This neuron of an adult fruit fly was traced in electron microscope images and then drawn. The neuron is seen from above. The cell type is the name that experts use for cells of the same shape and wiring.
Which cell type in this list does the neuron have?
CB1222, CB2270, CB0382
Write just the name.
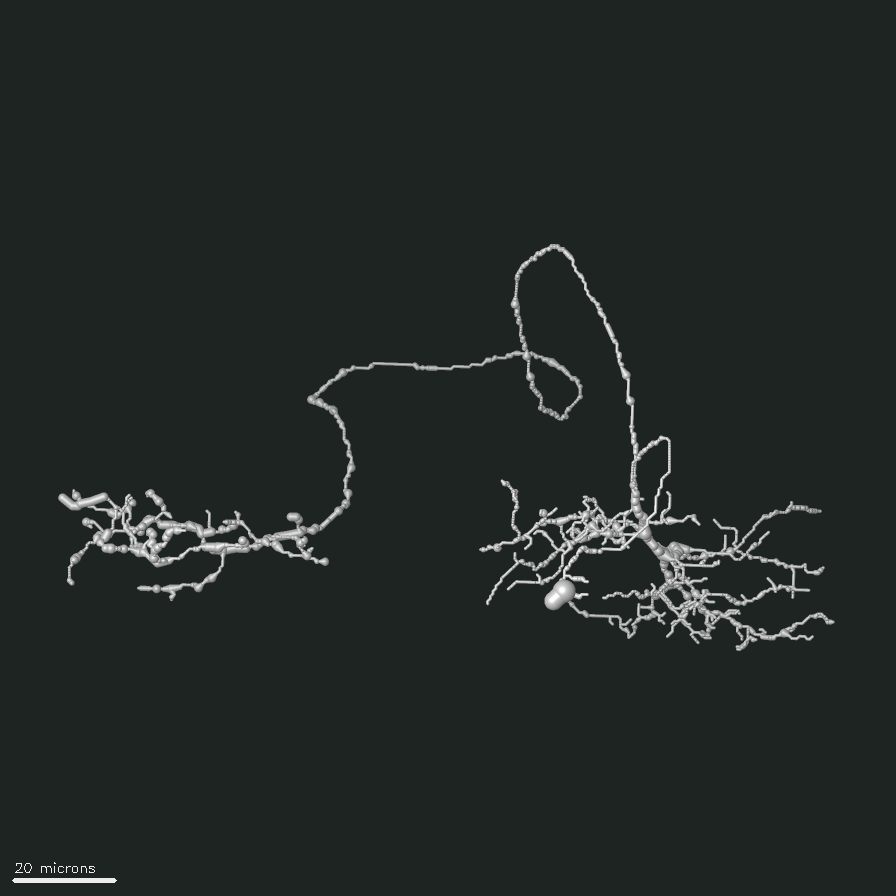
CB0382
